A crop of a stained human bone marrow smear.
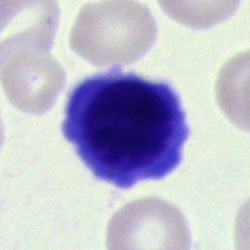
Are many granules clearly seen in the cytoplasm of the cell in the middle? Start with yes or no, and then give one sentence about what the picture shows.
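No. No granules are visible in the cytoplasm.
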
